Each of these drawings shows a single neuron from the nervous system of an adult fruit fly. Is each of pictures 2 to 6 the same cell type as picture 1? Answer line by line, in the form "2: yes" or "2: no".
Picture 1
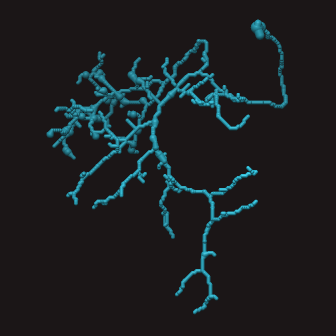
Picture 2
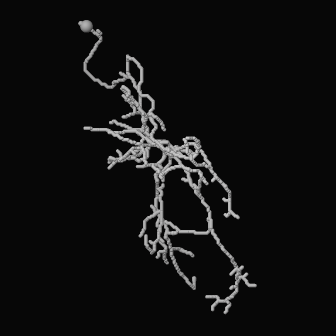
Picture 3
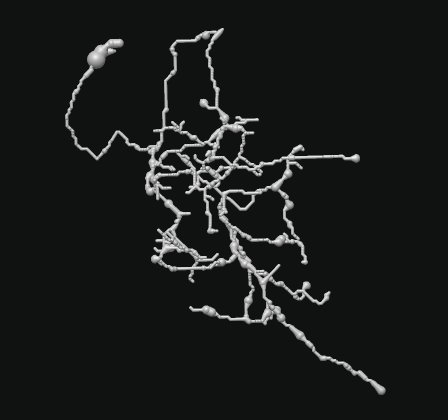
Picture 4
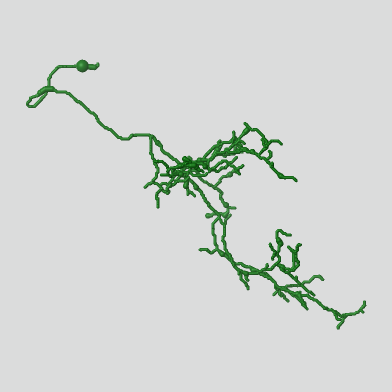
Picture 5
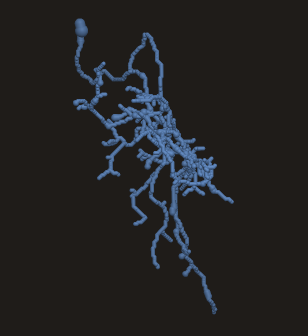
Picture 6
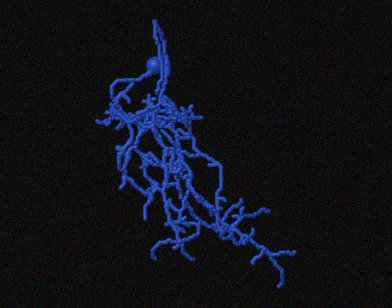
2: no
3: no
4: no
5: no
6: yes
